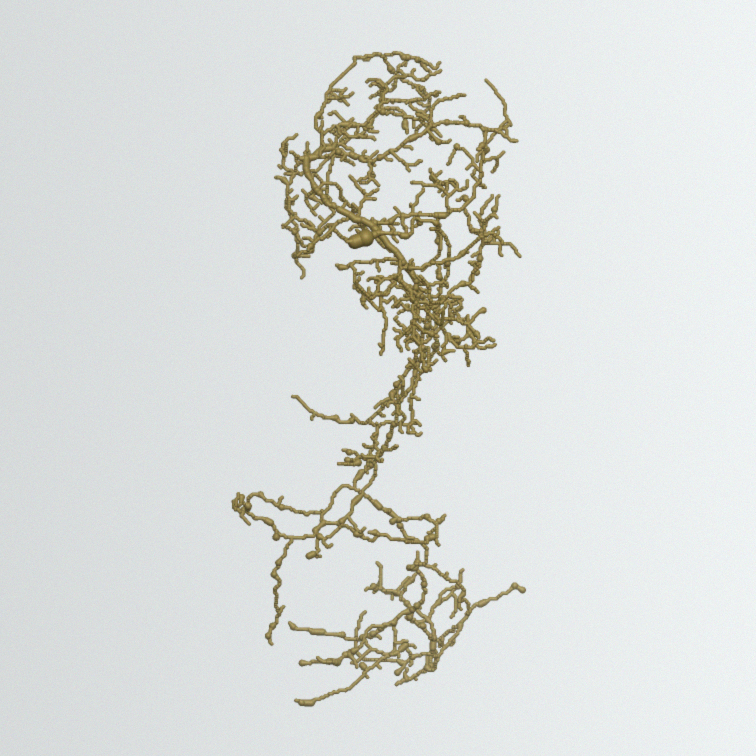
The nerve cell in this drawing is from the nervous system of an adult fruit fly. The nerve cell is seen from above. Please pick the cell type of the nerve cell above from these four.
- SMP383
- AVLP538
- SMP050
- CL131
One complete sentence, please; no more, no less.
It is as SMP050 that this nerve cell is typed.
